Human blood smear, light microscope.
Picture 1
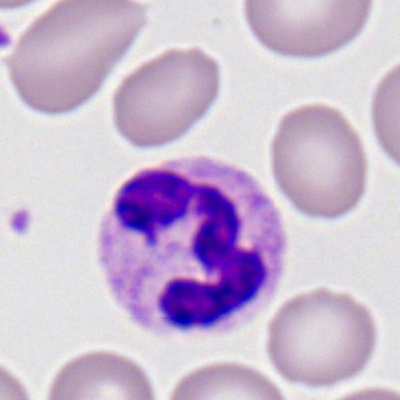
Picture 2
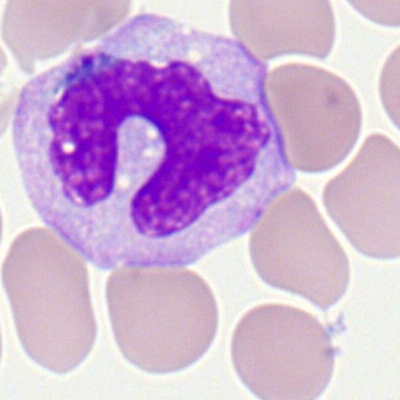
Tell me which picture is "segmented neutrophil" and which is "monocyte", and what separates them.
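Of the two cells, the segmented neutrophil is in picture 1 and the monocyte in picture 2. In picture 2 the nucleus is folded into a horseshoe shape whose deep notch opens downward.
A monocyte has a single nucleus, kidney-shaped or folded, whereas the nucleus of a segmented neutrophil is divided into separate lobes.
The cytoplasm in picture 2 is abundant, forming a wide rim around the nucleus.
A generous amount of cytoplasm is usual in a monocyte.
Cytoplasmic colour differs: pale pink-lilac in picture 1, pale greyish lilac in picture 2.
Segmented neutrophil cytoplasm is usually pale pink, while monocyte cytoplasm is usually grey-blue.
Both cells show fine, faint granules: lilac granules in picture 1, and a granularity spread throughout the cytoplasm in picture 2.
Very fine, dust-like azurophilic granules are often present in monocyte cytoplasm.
The outline is round and smooth in picture 1 but irregular in picture 2, with flattened, angular edges rather than a smooth circle. Picture 1 has dark purple, coarsely clumped chromatin, no visible nucleoli and no vacuoles, whereas picture 2 has several small clear spots scattered over the cell, some lying over the nucleus.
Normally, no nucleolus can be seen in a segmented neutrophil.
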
